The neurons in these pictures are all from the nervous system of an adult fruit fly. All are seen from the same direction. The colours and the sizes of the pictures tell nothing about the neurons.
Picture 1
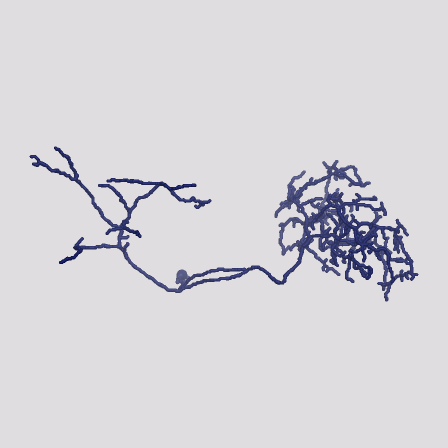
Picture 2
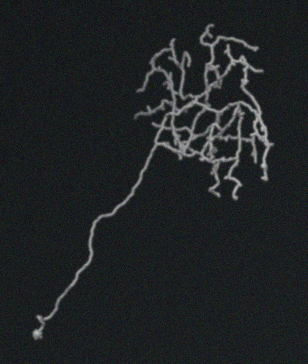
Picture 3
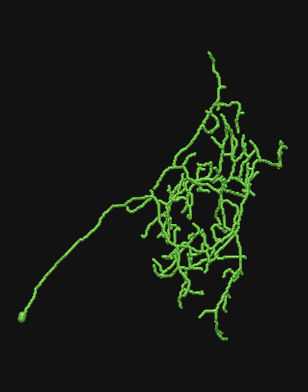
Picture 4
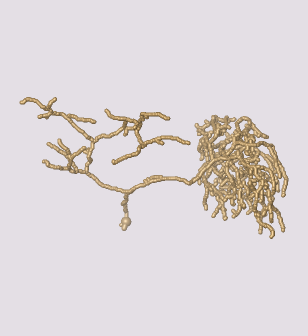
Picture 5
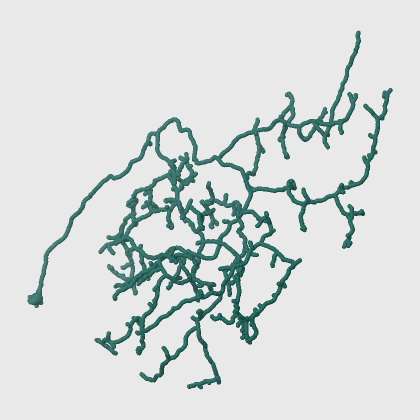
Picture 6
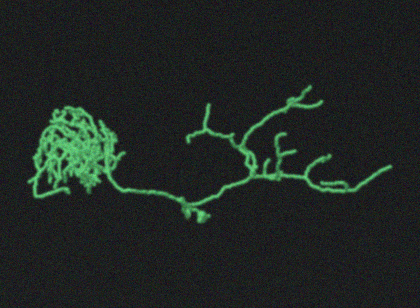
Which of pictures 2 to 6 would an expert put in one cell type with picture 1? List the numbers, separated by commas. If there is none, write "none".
4, 6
